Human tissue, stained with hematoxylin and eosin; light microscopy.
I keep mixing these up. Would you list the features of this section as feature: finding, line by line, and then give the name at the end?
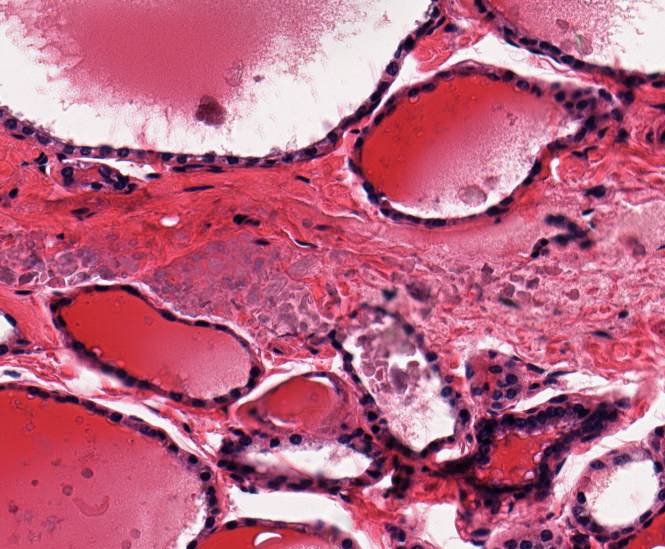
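Follicle lining: single layer, flattened to low cuboidal cells
Nuclei: dark, oval
Lining surface: smooth, no papillary folds into lumens
Stroma: central, pink fibrous, scattered elongated dark nuclei
Pale area: greyish-purple, loose cells, indistinct borders, left-centre of stromal band
Name: thyroid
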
